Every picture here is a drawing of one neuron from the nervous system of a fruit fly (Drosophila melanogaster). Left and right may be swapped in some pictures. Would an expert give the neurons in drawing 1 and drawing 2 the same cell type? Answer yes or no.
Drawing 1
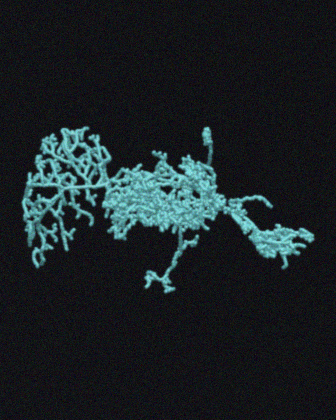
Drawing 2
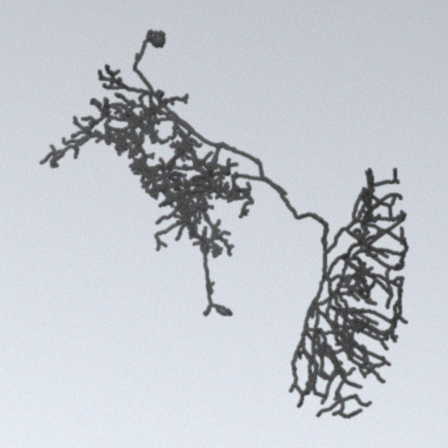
no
